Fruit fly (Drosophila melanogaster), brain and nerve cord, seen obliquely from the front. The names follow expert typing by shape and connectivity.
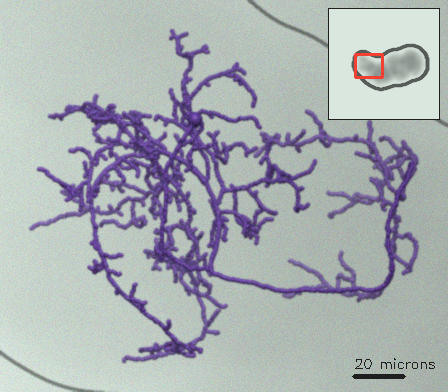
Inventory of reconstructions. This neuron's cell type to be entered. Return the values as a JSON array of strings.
["IN18B021"]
